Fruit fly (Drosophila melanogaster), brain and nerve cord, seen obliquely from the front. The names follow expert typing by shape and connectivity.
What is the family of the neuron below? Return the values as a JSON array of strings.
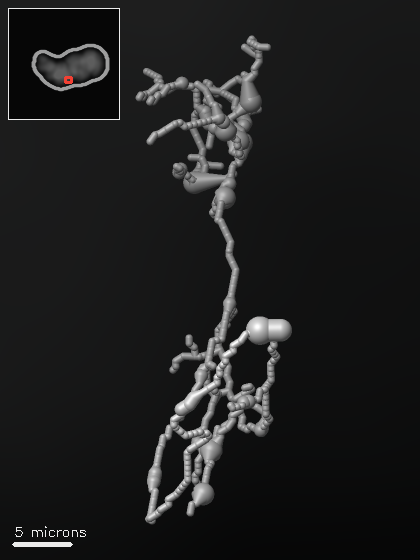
["Mi"]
